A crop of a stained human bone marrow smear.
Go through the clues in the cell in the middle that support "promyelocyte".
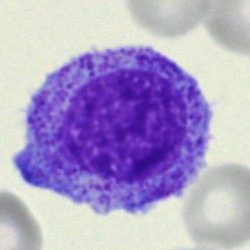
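This promyelocyte is roughly round, with a blunt bulge of cytoplasm at its lower left. Around the nucleus, the cytoplasm is packed with coarse dark purple granules. Within the lower-left bulge, the cytoplasm is bluish and carries fewer granules than the rest of the cell.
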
